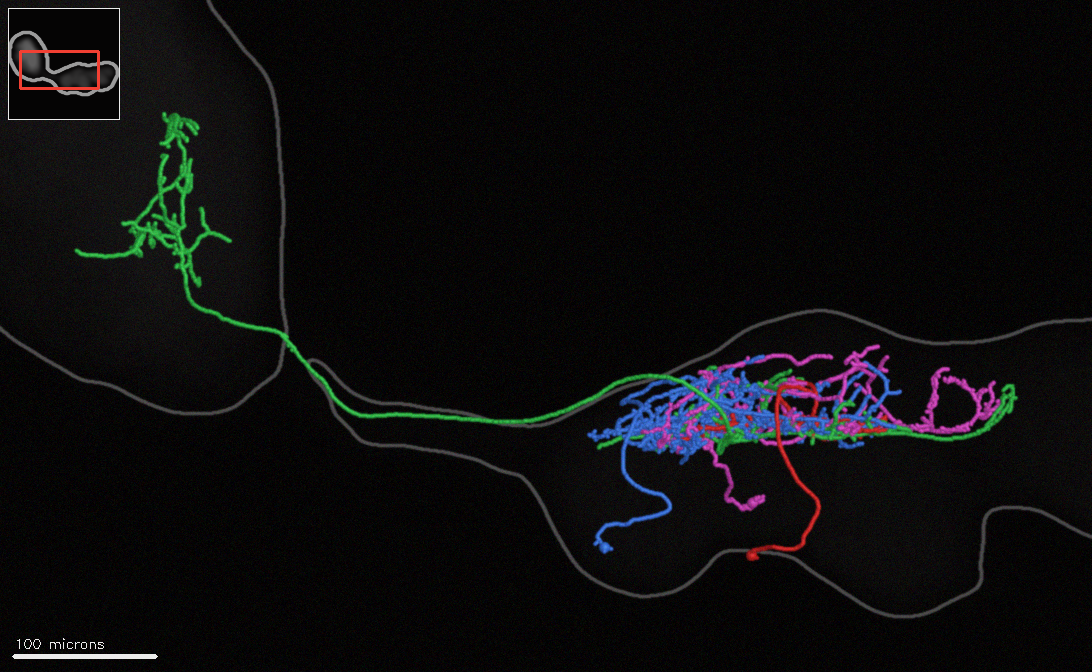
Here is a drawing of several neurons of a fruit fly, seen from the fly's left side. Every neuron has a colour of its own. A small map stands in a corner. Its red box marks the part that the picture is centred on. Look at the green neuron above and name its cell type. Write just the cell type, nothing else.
AN19B049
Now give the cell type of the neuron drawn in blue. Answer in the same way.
IN02A013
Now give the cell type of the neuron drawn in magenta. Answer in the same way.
IN03B038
